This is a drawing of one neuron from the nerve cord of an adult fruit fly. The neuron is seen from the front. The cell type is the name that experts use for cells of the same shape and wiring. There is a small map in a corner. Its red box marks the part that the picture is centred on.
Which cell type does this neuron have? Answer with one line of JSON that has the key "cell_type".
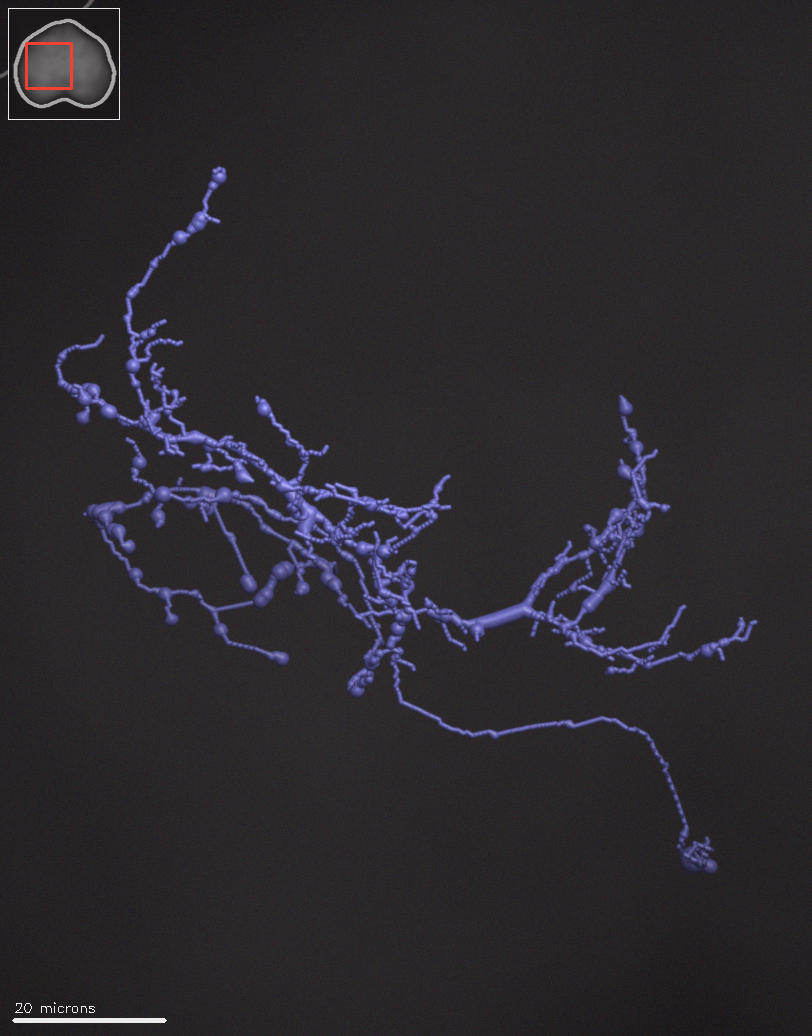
{"cell_type": "IN14A039"}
